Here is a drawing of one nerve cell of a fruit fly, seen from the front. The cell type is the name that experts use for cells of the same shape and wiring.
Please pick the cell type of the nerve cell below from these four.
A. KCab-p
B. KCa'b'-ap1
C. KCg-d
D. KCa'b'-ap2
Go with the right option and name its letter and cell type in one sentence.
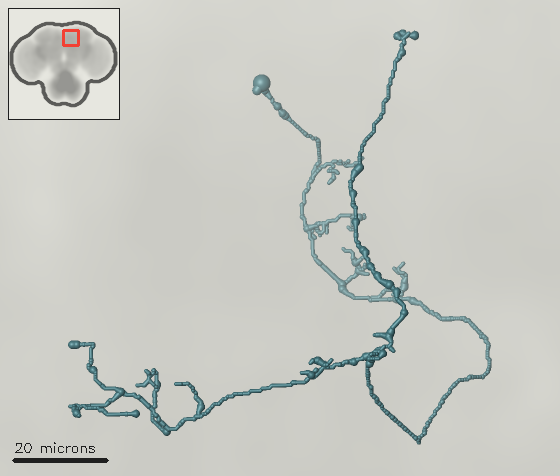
The cell type of the nerve cell is given by option D, KCa'b'-ap2.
